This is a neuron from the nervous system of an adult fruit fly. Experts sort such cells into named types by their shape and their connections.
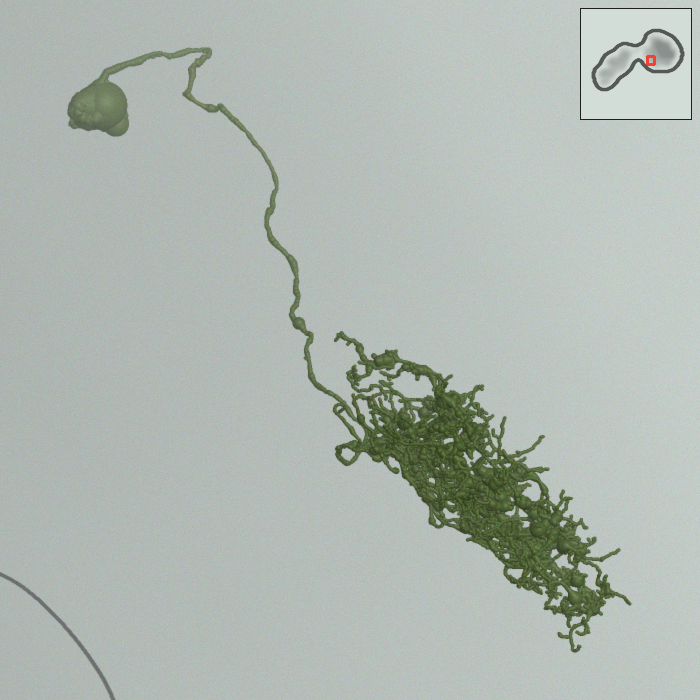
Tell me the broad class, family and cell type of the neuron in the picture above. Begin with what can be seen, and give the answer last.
Dozens of branch ends can be seen. As drawn here it is about as wide as it is tall. Its broad class is optic-lobe intrinsic neuron. Its family is LPi. The cell type is LPi43.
